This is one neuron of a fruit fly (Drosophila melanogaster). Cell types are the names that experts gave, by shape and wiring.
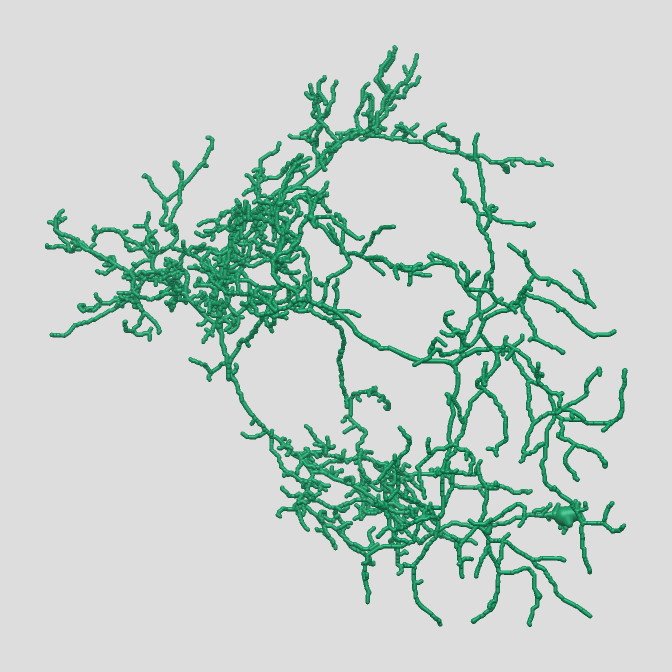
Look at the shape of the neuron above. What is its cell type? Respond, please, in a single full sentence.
The cell type LoVC4 includes this neuron.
